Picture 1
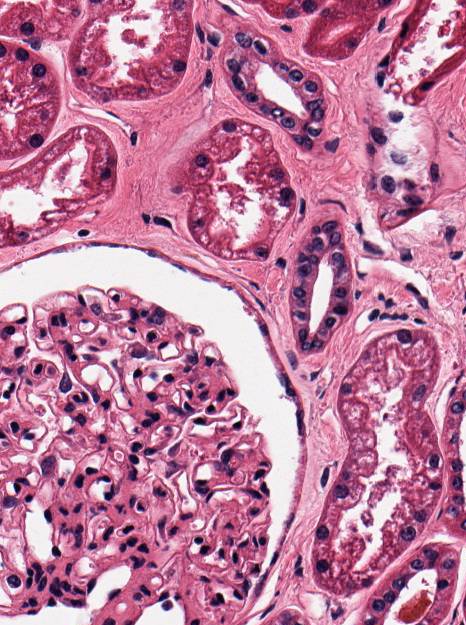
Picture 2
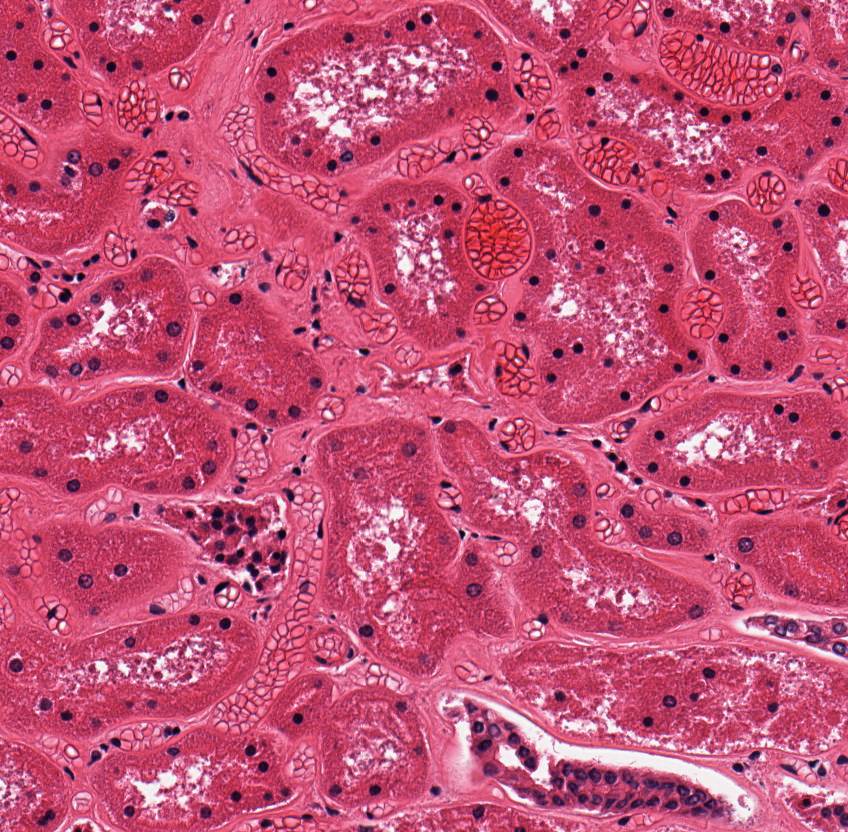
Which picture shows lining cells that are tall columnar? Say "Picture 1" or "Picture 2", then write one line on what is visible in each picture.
Picture 2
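What picture 1 shows: The larger tubules are lined by cuboidal cells with abundant, granular, deeply eosinophilic cytoplasm and a ragged luminal border.
What picture 2 shows: Most tubules are lined by a single layer of tall cells with abundant granular pink cytoplasm and indistinct borders between cells.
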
